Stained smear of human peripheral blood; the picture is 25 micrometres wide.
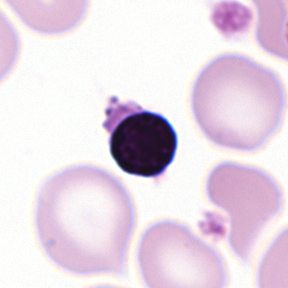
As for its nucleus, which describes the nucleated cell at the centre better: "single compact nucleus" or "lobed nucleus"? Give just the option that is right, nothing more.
Single compact nucleus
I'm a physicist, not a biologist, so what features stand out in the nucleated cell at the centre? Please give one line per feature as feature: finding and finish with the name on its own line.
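Nucleus: very dark purple, nearly black
Chromatin: dense and solid, only faint darker clumps, no open fine pattern
Nucleoli: none visible
Cytoplasm: scant, at most a very thin rim beside the nucleus
Width: about 0.75 times that of an intact red cell in view
Name: normoblast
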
